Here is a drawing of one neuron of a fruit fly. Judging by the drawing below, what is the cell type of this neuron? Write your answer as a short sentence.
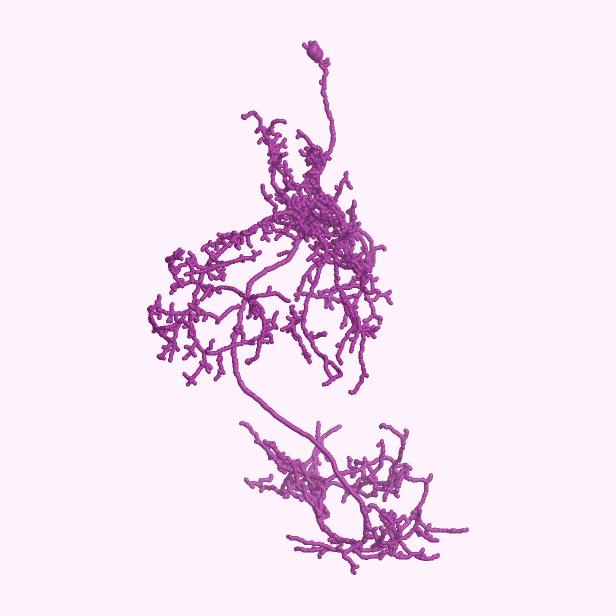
The cell type is CL213.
